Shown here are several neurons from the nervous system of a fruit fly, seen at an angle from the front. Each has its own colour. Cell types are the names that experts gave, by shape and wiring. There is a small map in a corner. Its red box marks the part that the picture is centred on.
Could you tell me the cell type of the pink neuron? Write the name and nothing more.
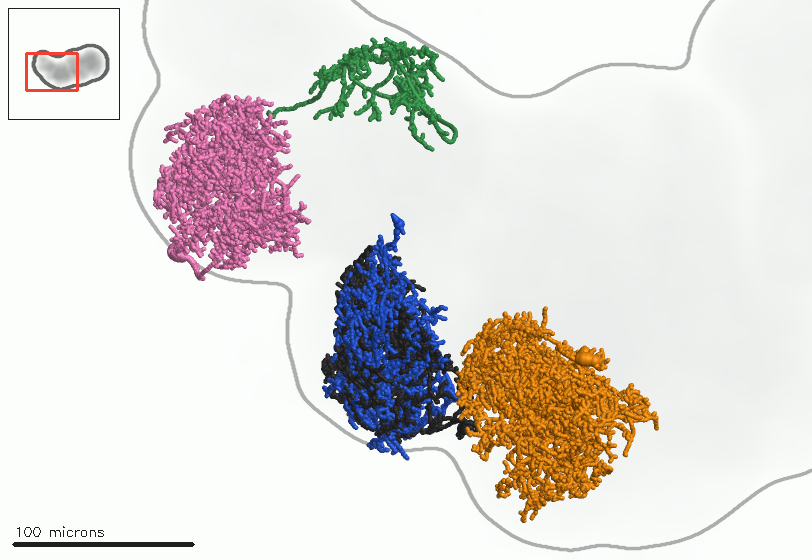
IN08A002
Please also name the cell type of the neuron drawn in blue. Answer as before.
IN17A001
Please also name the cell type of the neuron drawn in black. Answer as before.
IN08A005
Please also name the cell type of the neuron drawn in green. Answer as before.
Tr flexor MN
